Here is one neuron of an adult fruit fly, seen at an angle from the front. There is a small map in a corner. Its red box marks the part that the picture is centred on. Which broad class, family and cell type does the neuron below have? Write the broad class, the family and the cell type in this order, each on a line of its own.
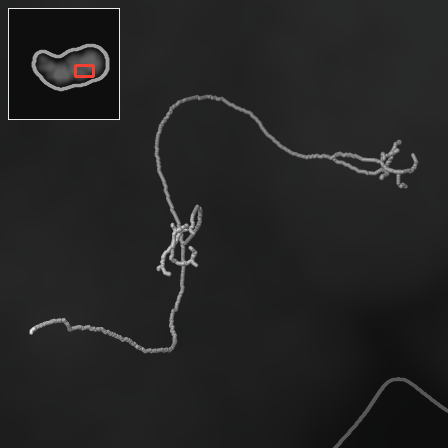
sensory neuron entering the brain
class olfactory
ORN_VM5v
